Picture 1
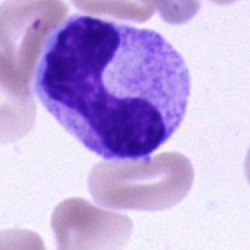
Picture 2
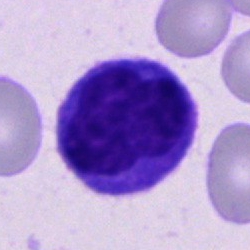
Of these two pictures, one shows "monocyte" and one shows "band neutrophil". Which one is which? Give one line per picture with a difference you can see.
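Picture 1 – band neutrophil. Fine pink-violet granules are scattered throughout the cytoplasm.
Picture 2 – monocyte. No granules are seen in the cytoplasm.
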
